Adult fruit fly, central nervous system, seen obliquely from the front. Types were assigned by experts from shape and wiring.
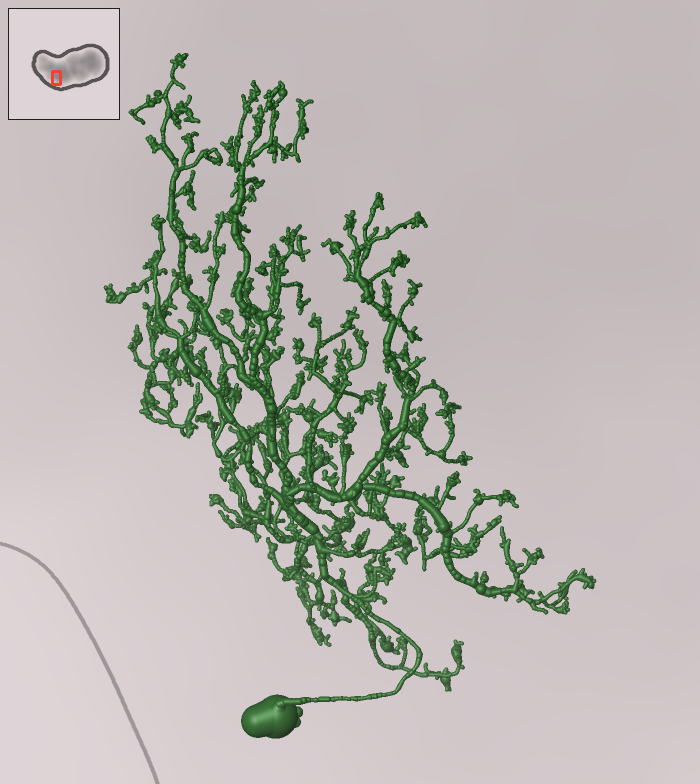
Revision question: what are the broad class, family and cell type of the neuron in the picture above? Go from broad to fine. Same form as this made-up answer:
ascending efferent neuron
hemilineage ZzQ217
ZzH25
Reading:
optic-lobe intrinsic neuron
Dm
Dm6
